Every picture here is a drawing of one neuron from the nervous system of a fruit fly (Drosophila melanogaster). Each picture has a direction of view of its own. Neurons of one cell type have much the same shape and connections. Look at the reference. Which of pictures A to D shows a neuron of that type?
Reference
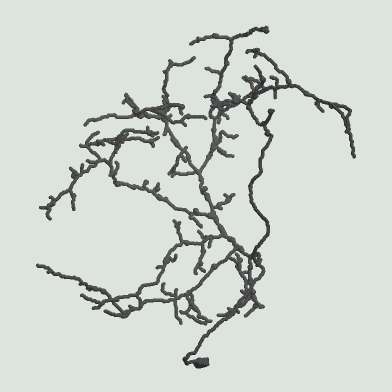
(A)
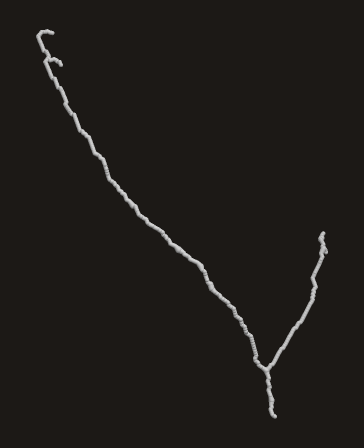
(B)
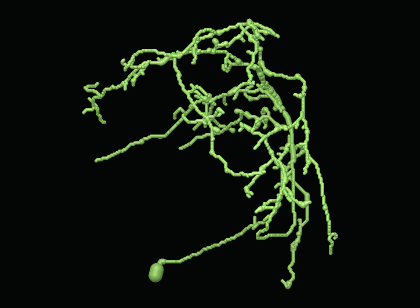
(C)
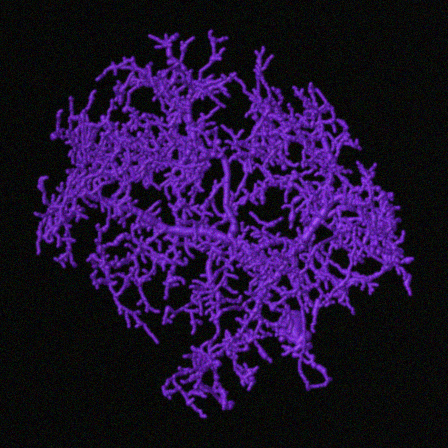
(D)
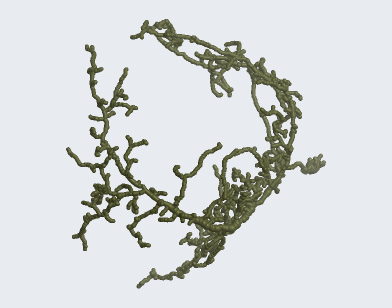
B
